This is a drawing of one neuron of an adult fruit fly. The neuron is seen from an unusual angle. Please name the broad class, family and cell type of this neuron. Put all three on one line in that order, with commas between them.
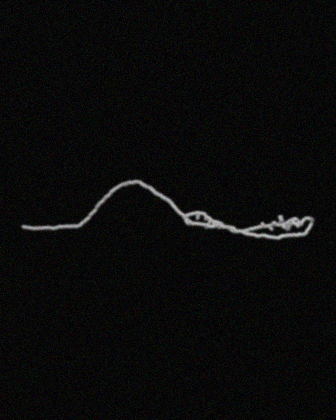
sensory neuron entering the nerve cord, class gustatory, WG3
